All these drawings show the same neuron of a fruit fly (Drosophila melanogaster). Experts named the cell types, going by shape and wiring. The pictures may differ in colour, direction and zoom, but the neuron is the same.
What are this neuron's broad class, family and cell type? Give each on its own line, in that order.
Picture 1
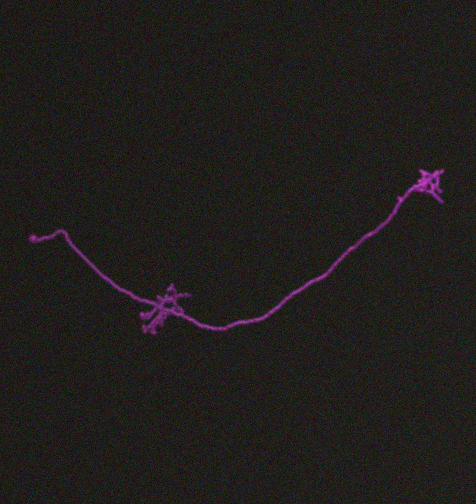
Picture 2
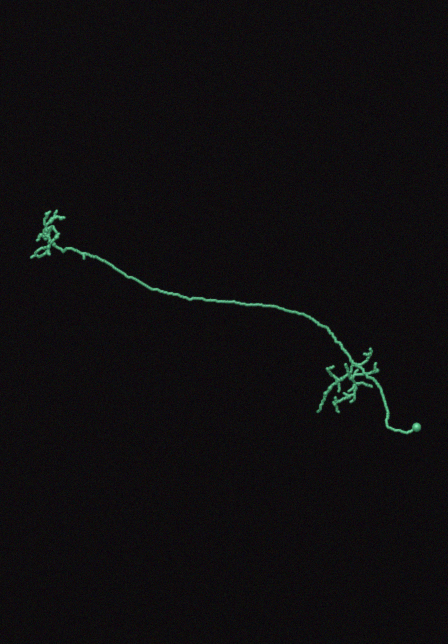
optic-lobe intrinsic neuron
Tm
Tm34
